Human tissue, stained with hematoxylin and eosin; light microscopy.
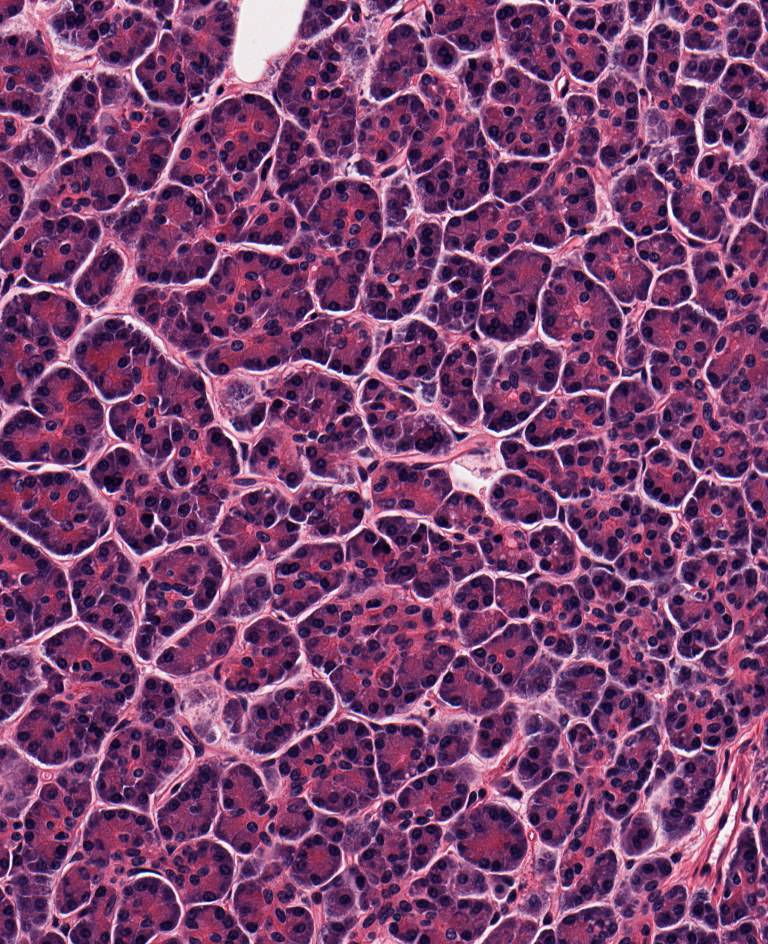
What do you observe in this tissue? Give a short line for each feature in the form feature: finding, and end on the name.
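Acini: small, with narrow, barely visible central lumina
Nuclei: round and dark, set toward the base of each acinus
Cytoplasm: pink-red luminal part, more purple outer part
Stroma: thin pink connective tissue strands between acini; slightly thicker fibrous strand at lower right edge
Name: pancreas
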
